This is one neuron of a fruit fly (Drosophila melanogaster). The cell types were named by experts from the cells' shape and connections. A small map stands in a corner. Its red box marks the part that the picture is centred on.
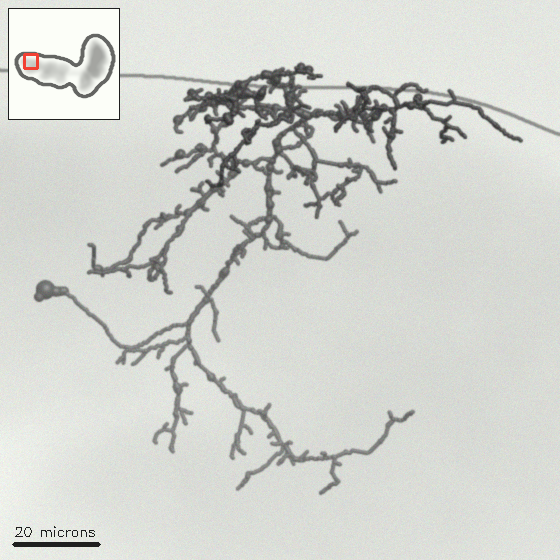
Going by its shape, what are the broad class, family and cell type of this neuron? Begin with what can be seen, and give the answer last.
It lies in the nerve cord. The cell body is on the left of the picture. From left to right in the picture it spans about 110 microns. Its broad class is nerve-cord intrinsic neuron. Its family is hemilineage 13A. It is of cell type IN13A050.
